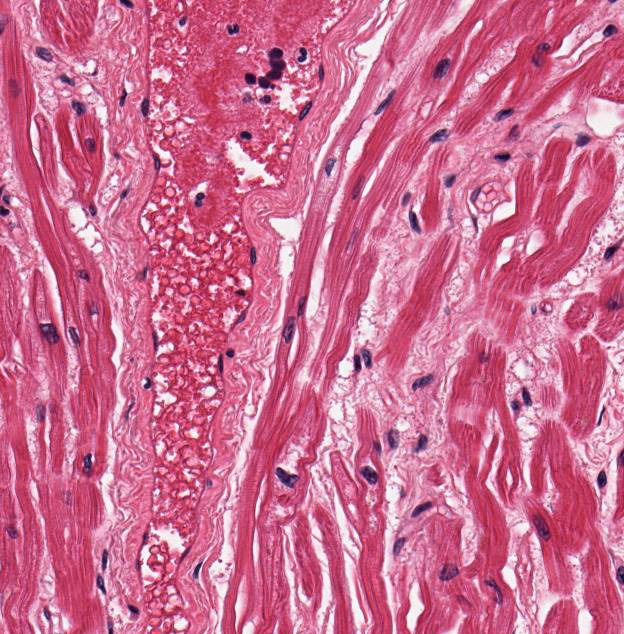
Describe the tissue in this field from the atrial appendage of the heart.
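Elongated pink muscle fibres run mainly from top to bottom in wavy parallel bundles. Their nuclei are oval to elongated, dark purple and aligned with the long axis of the fibres. Fine lines run lengthwise through the fibre cytoplasm. Near the top of the wide vessel, a small cluster of dark-nucleated cells lies among the red blood cells.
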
